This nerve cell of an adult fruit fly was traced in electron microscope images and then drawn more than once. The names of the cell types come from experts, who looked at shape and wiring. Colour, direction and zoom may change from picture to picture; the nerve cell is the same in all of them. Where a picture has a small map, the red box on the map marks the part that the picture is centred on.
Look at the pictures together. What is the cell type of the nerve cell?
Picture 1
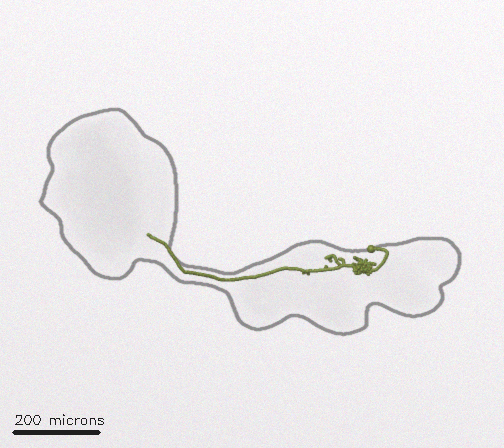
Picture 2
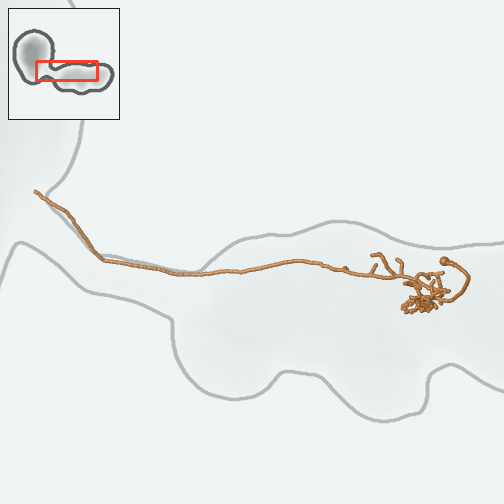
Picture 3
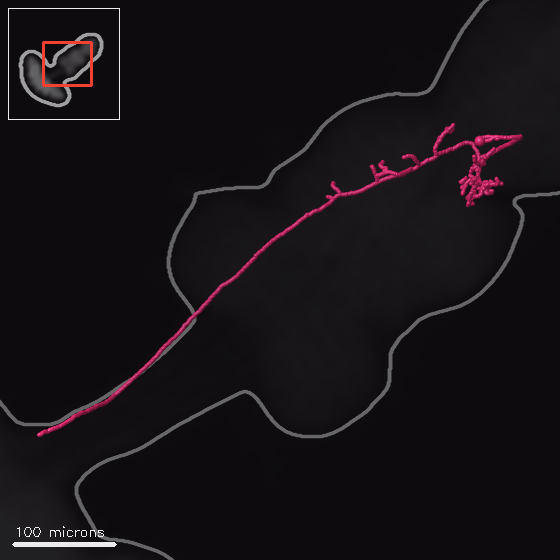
AN19B079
